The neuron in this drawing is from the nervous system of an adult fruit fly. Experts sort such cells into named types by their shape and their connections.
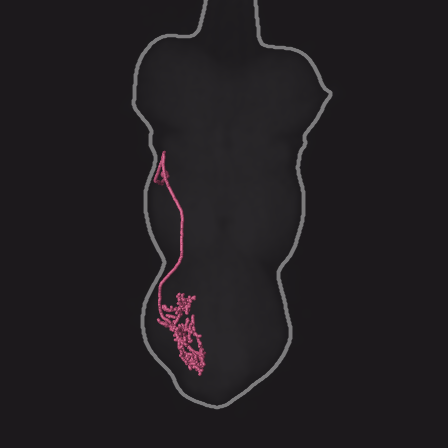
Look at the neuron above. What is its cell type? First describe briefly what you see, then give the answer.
It lies in the nerve cord. In this view it is more than twice as tall as it is wide. It is a nerve-cord intrinsic neuron. The cell type is INXXX321.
